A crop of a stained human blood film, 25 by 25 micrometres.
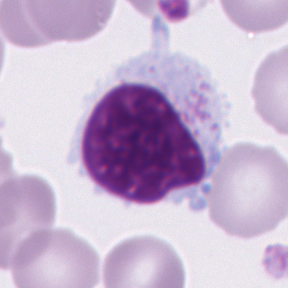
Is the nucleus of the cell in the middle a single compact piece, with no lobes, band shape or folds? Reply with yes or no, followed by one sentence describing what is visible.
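Yes. The nucleus is a single rounded mass without lobes.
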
